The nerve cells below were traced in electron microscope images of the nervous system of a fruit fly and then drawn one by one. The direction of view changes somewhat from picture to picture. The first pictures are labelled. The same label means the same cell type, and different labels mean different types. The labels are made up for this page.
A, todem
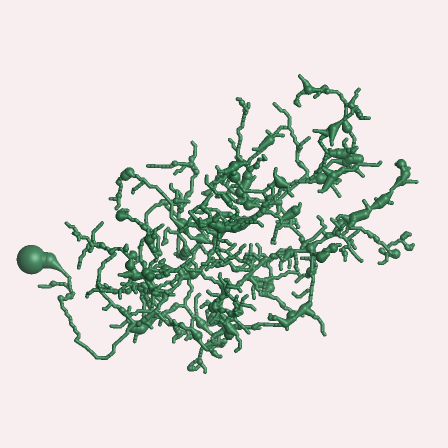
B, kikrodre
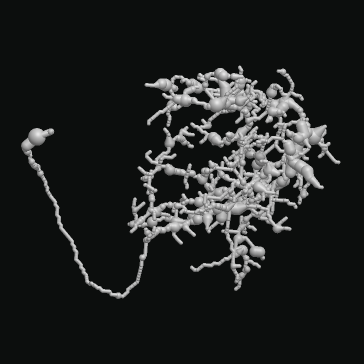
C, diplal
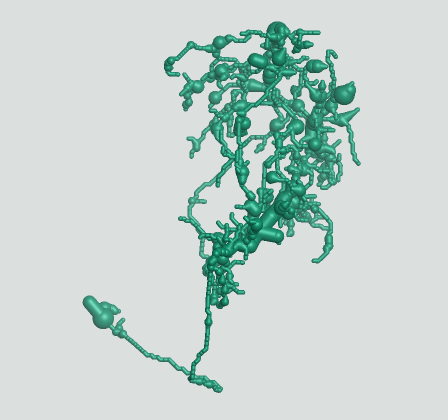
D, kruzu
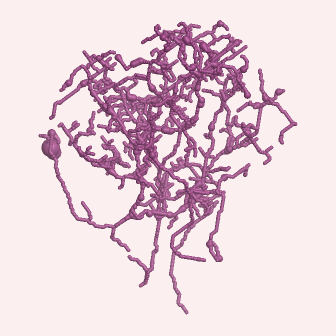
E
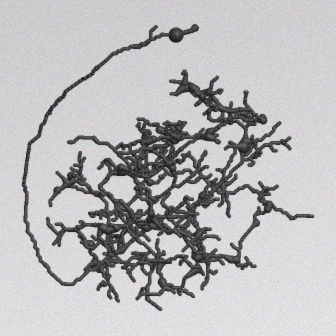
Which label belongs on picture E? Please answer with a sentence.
It belongs to todem.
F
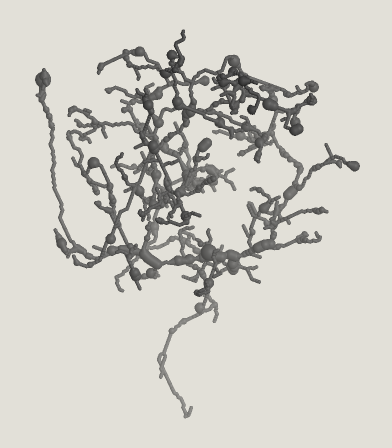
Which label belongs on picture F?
It belongs to kruzu.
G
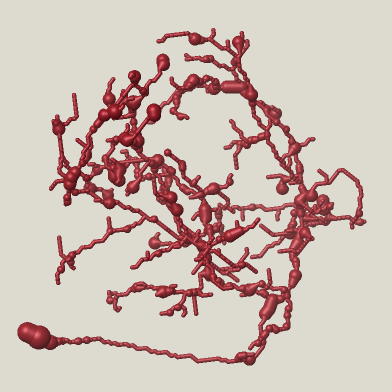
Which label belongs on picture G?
It belongs to kruzu.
